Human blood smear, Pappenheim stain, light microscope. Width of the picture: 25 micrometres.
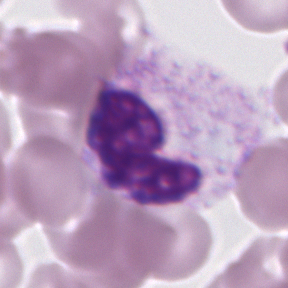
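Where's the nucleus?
Left and low, leaving most of the cytoplasm upper right.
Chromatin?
Dense dark purple with a few small paler spots.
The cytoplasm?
Plentiful, very pale pinkish-lavender, thinly scattered with fine purple dots.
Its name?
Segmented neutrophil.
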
